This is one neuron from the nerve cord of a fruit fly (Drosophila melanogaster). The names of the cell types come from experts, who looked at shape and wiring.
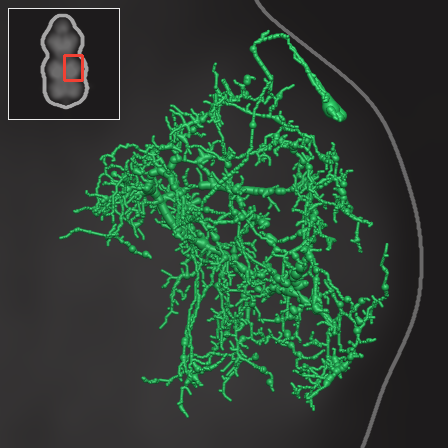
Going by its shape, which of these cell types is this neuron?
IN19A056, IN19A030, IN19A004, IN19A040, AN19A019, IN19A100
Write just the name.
IN19A030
